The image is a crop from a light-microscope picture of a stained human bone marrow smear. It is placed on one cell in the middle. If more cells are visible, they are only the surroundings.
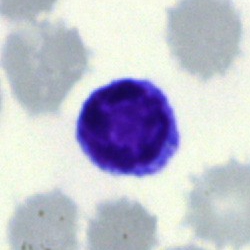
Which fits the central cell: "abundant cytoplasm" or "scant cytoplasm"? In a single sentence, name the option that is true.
There is only scant cytoplasm around the nucleus of this cell.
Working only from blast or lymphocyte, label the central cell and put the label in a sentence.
The middle of this crop holds a lymphocyte.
